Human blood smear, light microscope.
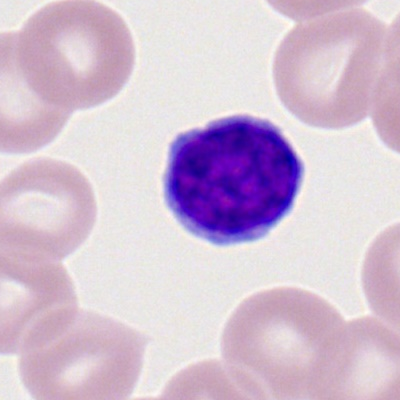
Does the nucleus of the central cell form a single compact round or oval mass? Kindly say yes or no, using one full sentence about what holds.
Yes, this cell's nucleus is compact and round or oval in shape.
